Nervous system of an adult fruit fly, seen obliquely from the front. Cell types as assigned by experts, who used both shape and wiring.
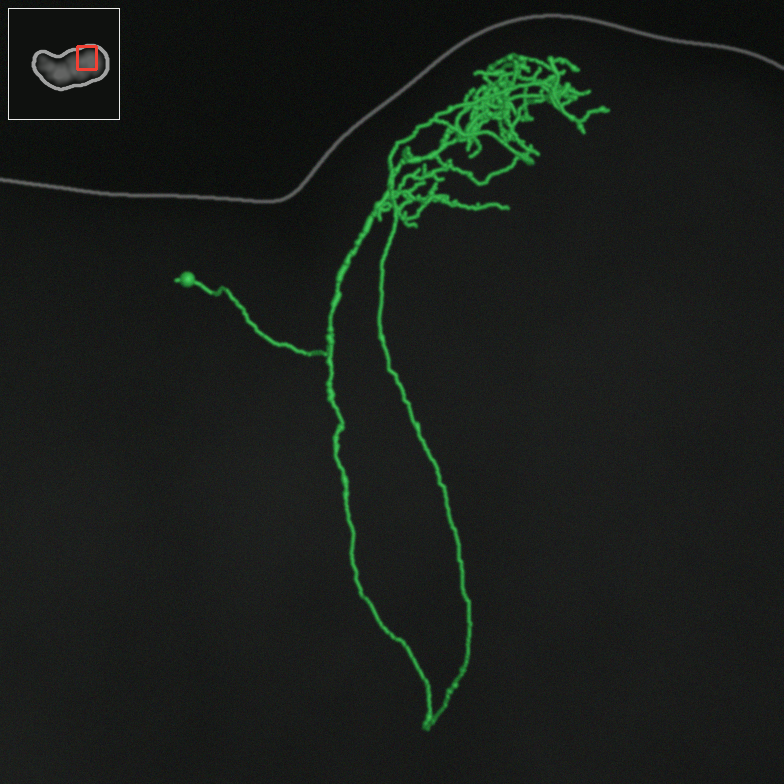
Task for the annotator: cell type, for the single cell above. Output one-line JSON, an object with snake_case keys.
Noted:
{"cell_type": "CB4128"}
